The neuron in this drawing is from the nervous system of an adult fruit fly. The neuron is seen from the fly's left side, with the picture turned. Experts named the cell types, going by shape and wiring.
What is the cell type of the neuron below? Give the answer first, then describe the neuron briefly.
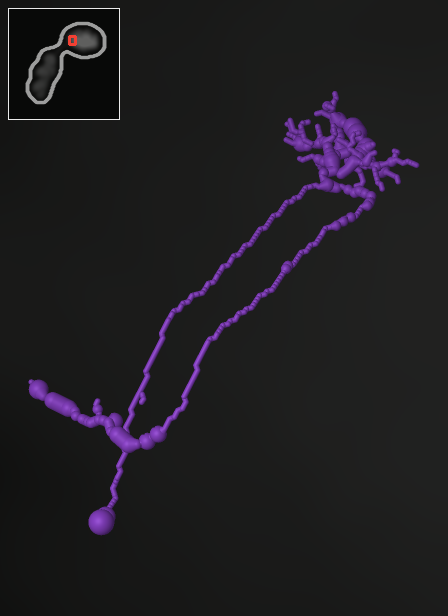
It is of cell type T5c. It is an optic-lobe intrinsic neuron. The cell body is at the lower left of the picture. As drawn here it is about as wide as it is tall.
